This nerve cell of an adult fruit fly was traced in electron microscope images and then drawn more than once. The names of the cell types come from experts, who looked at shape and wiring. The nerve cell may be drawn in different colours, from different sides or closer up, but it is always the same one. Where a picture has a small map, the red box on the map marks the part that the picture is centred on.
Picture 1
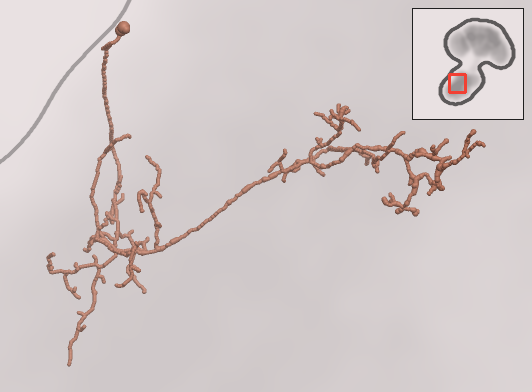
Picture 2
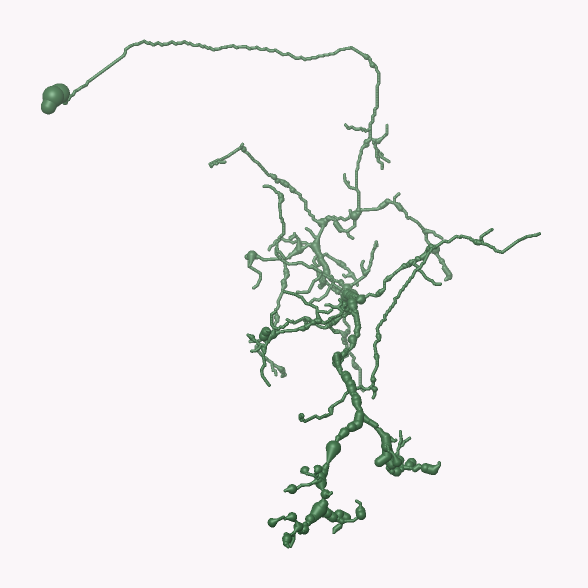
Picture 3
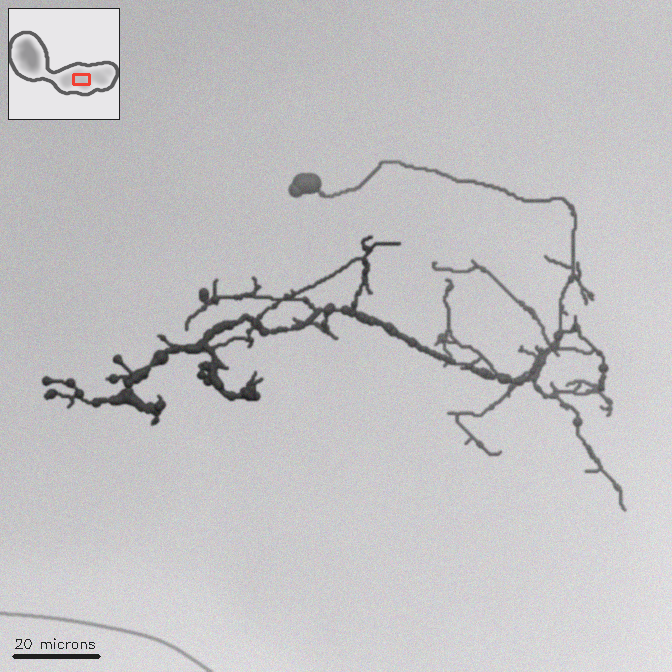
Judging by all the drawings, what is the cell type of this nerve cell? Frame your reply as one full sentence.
So far as cell type goes, this nerve cell is IN19A069_b.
